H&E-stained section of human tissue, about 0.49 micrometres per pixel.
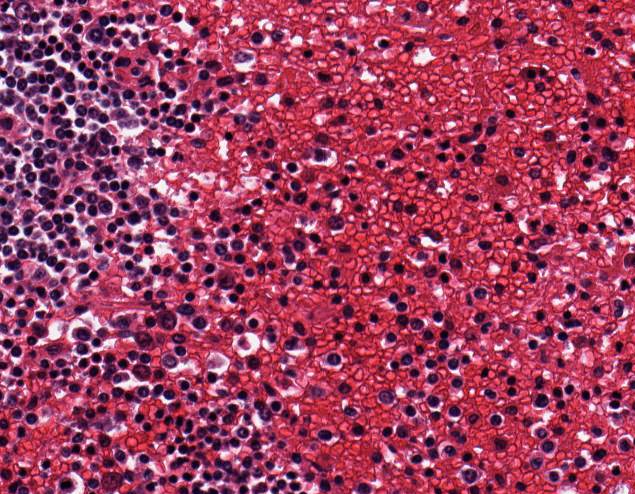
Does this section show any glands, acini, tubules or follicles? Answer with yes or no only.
No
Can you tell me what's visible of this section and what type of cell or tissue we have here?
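Two zones here merge gradually, with no sharp dividing line. On the right, red blood cells are packed tightly and fill almost all the space. The left zone is mostly lymphocytes, with small, round, densely dark nuclei and scant cytoplasm. This is spleen.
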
